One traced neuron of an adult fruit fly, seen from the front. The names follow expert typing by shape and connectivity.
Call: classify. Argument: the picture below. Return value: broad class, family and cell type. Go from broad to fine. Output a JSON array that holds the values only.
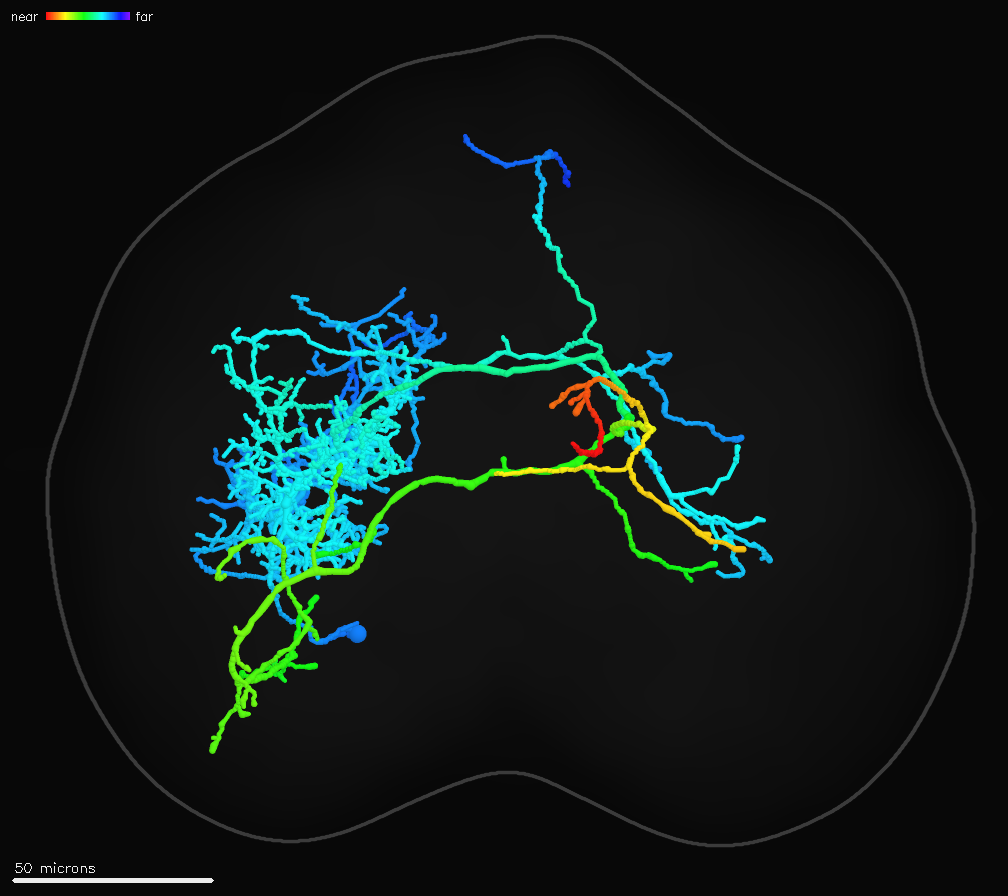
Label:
["ascending neuron", "hemilineage 07B", "AN07B005"]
